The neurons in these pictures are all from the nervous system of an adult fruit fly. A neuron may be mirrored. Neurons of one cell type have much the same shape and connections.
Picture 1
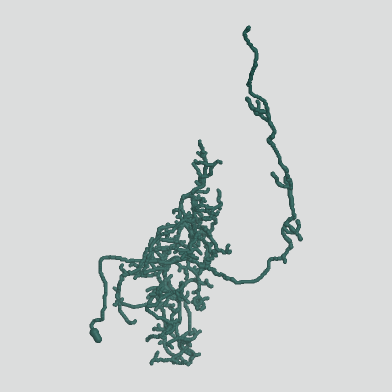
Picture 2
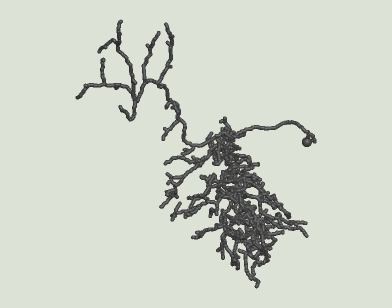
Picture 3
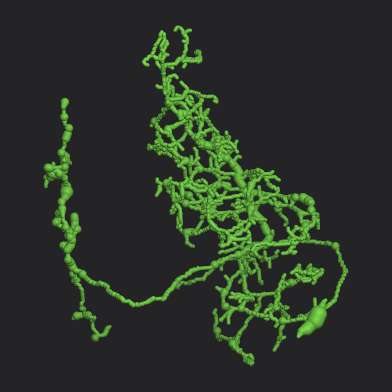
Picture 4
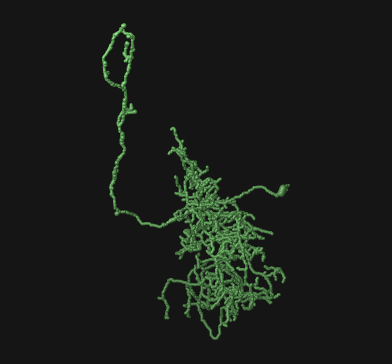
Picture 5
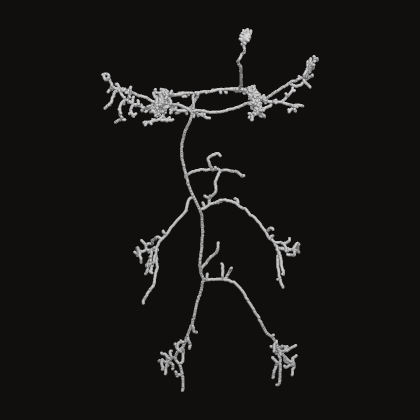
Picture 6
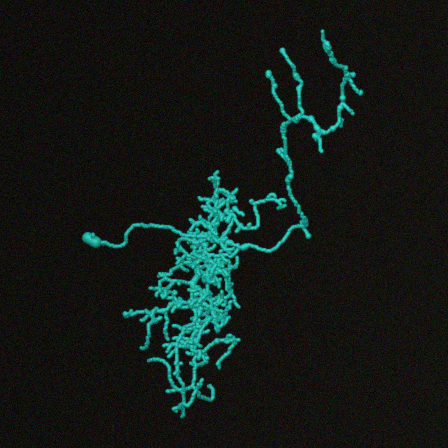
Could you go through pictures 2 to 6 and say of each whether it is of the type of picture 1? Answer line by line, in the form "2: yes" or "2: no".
2: yes
3: yes
4: yes
5: no
6: yes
